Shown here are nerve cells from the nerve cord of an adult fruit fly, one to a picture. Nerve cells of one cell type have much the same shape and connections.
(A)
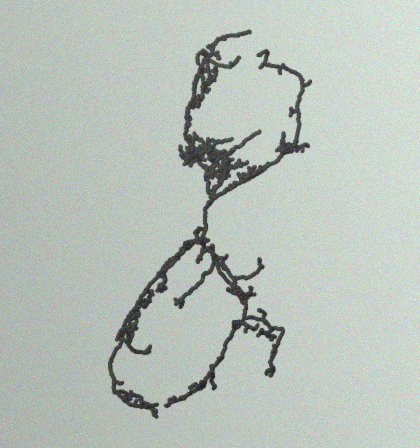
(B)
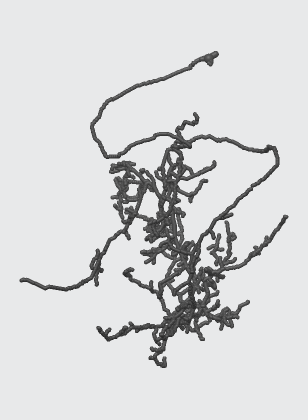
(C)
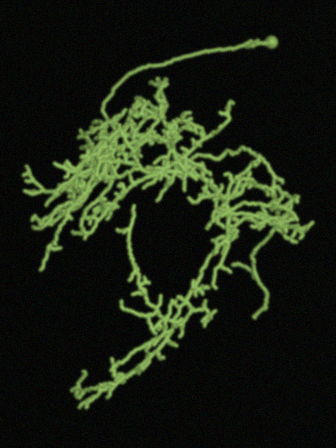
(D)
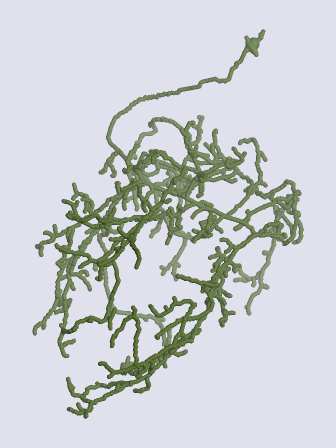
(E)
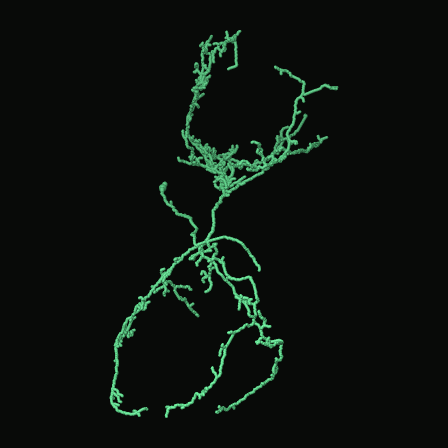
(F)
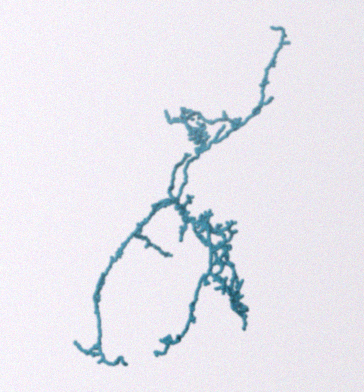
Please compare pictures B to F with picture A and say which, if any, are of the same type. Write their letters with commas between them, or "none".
E, F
